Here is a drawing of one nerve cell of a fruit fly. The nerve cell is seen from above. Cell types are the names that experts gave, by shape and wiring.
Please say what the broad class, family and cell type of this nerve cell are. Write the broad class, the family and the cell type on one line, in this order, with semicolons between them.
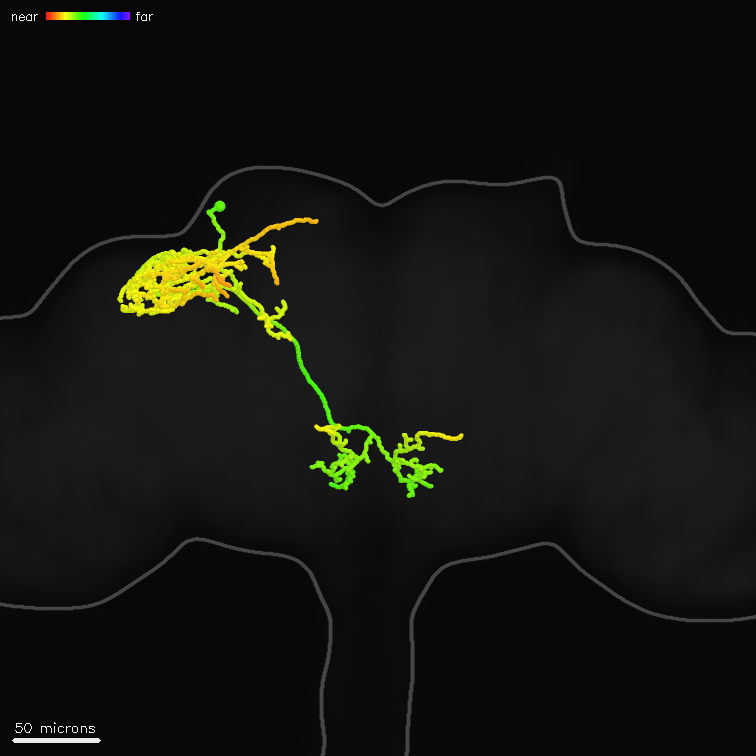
central-brain intrinsic neuron; hemilineage AOTUv3_dorsal; AOTU024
